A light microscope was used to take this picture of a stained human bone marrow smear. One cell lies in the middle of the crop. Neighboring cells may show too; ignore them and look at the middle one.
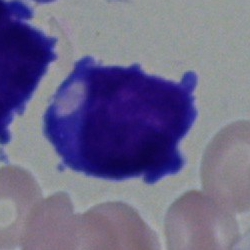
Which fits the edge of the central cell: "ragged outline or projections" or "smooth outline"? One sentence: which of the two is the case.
The outline of the cell is rough, not smooth.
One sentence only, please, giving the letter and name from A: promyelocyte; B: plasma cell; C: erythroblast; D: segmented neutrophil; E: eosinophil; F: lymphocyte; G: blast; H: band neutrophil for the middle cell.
Option G is the keyed answer: the cell in the middle is a blast.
